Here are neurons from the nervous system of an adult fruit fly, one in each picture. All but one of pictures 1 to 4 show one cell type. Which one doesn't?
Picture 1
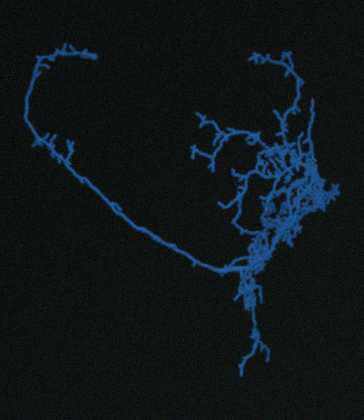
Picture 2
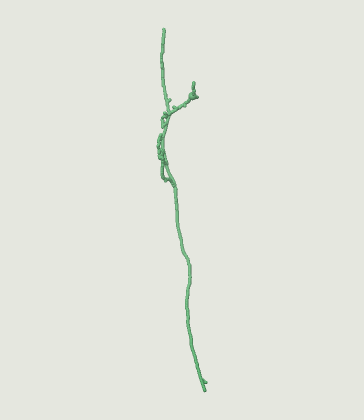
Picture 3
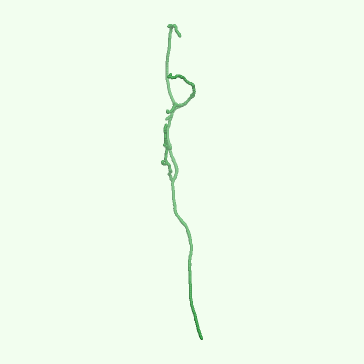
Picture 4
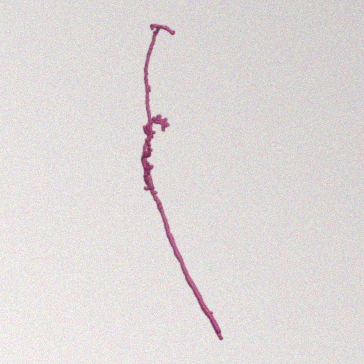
Picture 1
